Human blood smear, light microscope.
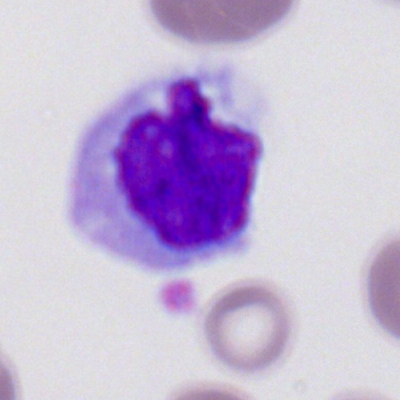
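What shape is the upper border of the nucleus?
Irregular and notched, with a knob projecting upward.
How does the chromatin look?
Dense, stained deep purple.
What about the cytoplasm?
Pale grey-blue, with no distinct granules to be seen.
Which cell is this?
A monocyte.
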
